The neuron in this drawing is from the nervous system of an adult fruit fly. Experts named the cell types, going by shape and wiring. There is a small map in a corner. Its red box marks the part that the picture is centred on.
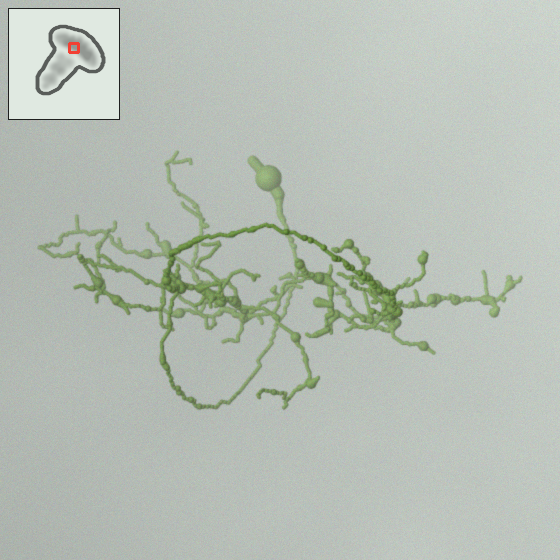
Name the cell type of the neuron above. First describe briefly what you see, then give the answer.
Dozens of branch ends can be seen. In this view it is wider than it is tall. It is a central-brain intrinsic neuron. Its cell type is CB2572.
